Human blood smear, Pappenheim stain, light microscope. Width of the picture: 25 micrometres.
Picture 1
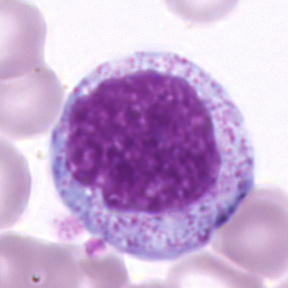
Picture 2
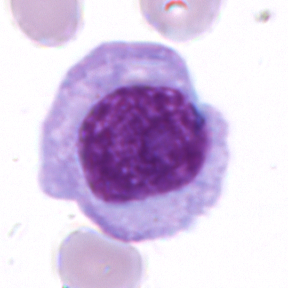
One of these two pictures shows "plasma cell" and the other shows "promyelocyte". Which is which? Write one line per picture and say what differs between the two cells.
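In picture 1 we see a promyelocyte: Fine pink-purple granules are scattered throughout the cytoplasm.
In picture 2 we see a plasma cell: No distinct granules are seen in the cytoplasm.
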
